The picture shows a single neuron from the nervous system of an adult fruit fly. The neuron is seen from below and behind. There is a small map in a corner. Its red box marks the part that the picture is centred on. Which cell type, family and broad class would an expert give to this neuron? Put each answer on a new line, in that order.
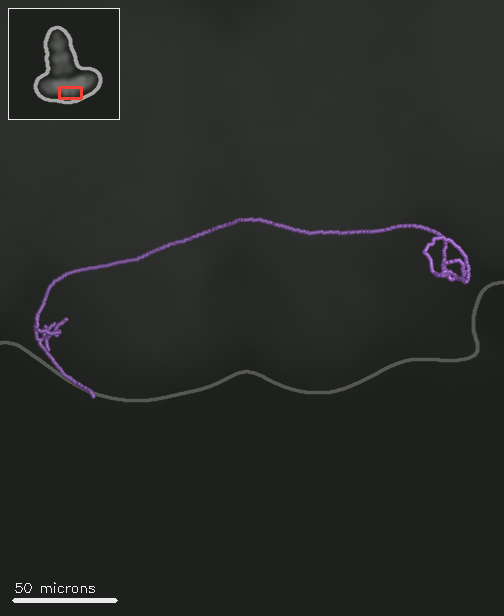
ORN_VL2a
class olfactory
sensory neuron entering the brain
